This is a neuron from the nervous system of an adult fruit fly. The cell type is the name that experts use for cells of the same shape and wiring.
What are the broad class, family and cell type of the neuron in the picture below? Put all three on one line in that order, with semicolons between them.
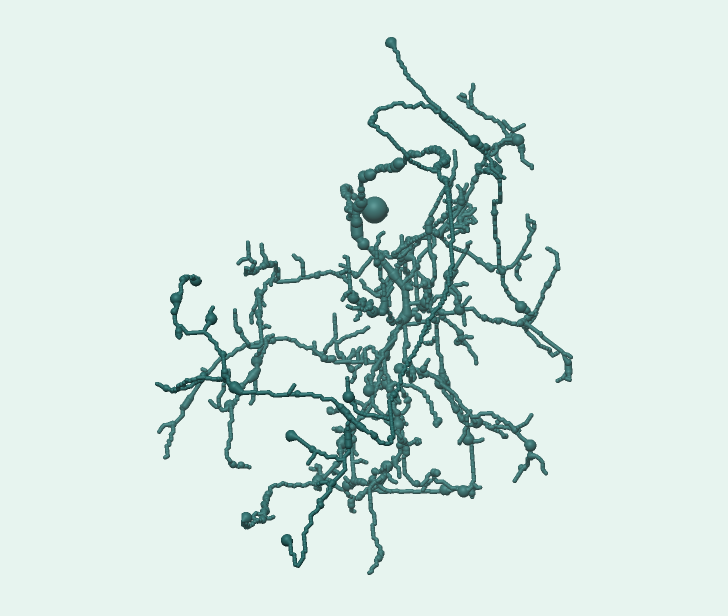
central-brain intrinsic neuron; hemilineage VLPl&p2_lateral; CB2257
